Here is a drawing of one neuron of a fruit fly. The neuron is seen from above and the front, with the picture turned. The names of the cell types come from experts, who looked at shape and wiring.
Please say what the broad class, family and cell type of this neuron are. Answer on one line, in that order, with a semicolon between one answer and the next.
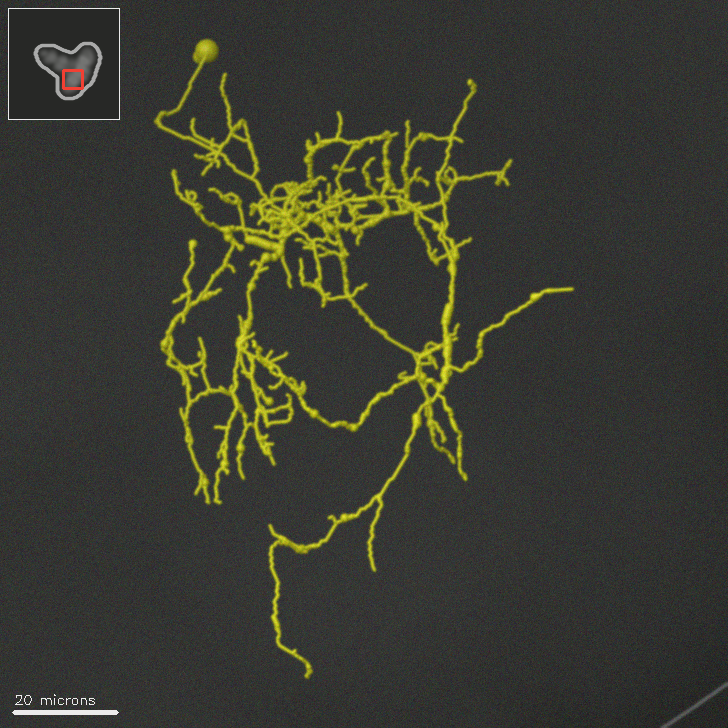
central-brain intrinsic neuron; hemilineage VLPl&p2_posterior; CB4245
